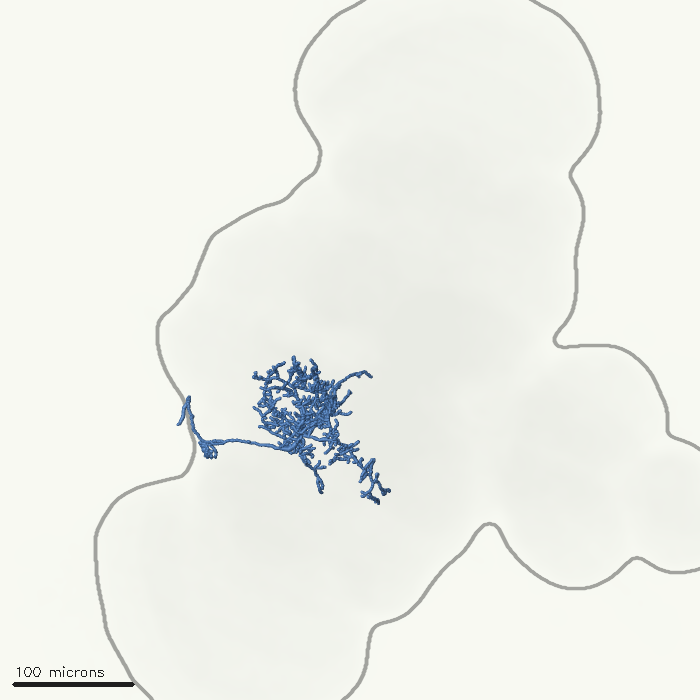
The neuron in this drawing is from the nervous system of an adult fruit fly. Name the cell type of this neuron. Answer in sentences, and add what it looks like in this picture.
Its cell type is PS349. It is a motor neuron of the brain. By the scale bar it is about 180 microns wide in this view. As drawn here it is wider than it is tall.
